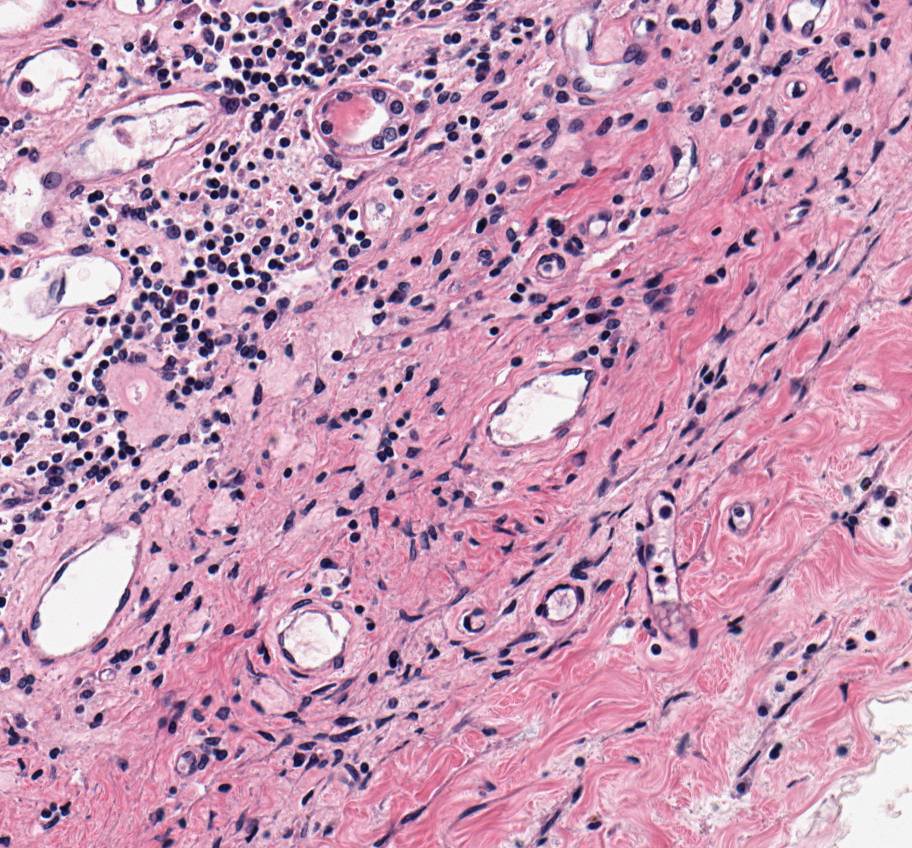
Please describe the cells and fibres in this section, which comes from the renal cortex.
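A dense aggregate of lymphocytes, their nuclei small, round and dark, occupies the upper left of the field. Toward the right and lower right cellularity falls away, and dense pink collagen with sparse nuclei predominates. In the lower right the collagen bundles follow wavy, curving courses. No surface epithelium is present anywhere in the field.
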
